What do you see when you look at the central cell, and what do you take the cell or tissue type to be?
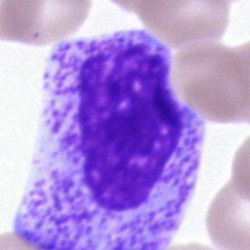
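Start with the nucleus: it lies toward the upper right of the cell, so more cytoplasm is left below and to the left. Its chromatin stains dark purple and looks fairly dense, with small paler spots scattered through it. The cytoplasm is abundant, with a pale blue background, and numerous purple granules are scattered throughout it. This cell is a myelocyte.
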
